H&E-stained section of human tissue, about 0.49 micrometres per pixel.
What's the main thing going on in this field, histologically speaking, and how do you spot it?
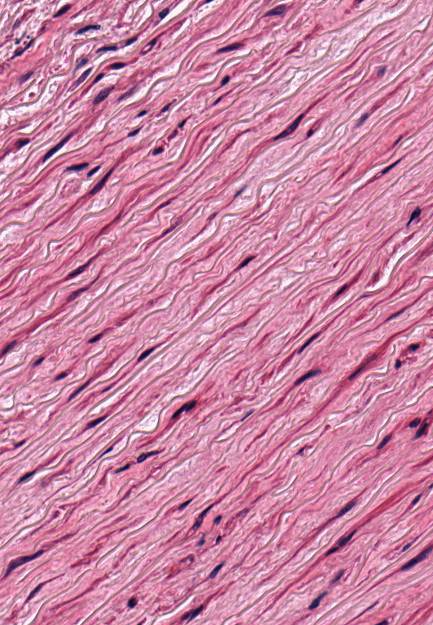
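Field: tunica media of an artery. Fibres wavy along their length, stained pink with eosin.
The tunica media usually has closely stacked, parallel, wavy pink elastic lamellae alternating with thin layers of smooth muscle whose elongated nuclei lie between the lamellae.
Nuclei here elongated, dark, lying lengthwise along the fibres.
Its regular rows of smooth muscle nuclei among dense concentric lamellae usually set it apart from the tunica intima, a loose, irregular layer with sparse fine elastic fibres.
Narrow white clefts between fibres, parallel to their course.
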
